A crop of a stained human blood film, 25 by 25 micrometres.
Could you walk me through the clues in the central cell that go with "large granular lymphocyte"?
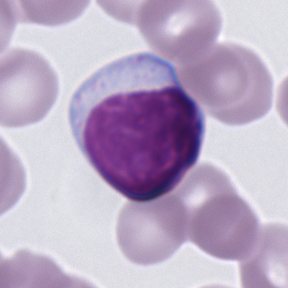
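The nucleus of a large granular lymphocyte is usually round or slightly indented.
This nucleus has no lobes or indentation, which is in keeping with that.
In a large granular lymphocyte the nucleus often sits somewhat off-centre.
Here it lies toward the lower right of the cell, which also fits.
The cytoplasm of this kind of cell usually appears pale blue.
The pale blue-grey cytoplasm seen here agrees with that.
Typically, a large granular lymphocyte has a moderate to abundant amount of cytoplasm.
In this cell, about 13 micrometres across with a nucleus about 10 micrometres across, the nucleus fills about 70% of the cell's area. The chromatin stains dark purple and looks dense, and a few fine dark specks are scattered in the cytoplasm.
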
